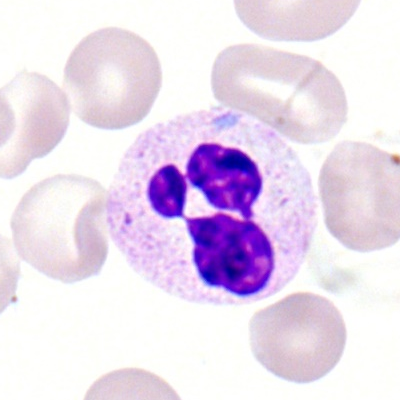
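Segmented neutrophil with a round, smooth outline. Its nucleus breaks into three separate lobes, held together by thin strands. Around them sits plenty of pale pinkish-lilac cytoplasm.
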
